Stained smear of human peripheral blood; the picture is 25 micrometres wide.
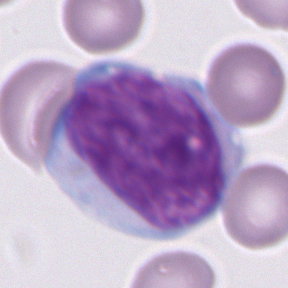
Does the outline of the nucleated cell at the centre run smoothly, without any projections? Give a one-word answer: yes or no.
Yes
